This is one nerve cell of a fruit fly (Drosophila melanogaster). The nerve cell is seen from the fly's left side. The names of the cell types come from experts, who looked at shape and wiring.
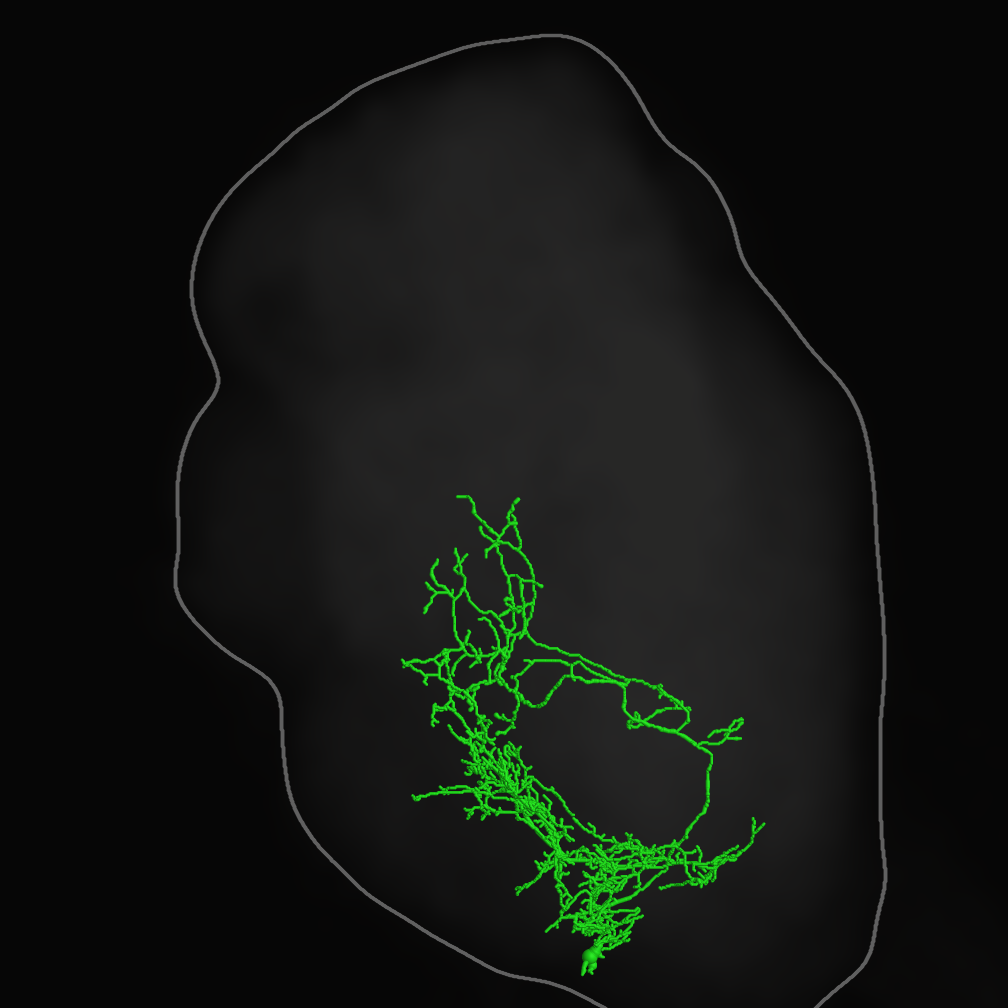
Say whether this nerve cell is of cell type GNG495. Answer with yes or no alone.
yes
